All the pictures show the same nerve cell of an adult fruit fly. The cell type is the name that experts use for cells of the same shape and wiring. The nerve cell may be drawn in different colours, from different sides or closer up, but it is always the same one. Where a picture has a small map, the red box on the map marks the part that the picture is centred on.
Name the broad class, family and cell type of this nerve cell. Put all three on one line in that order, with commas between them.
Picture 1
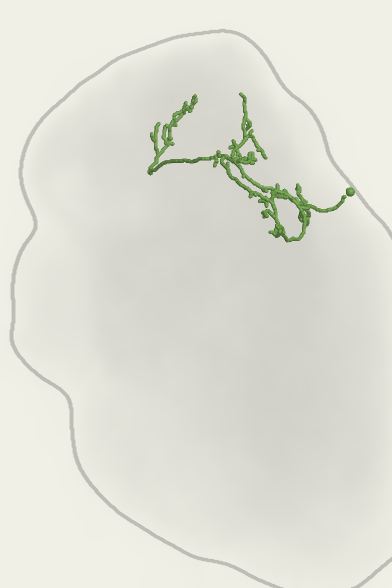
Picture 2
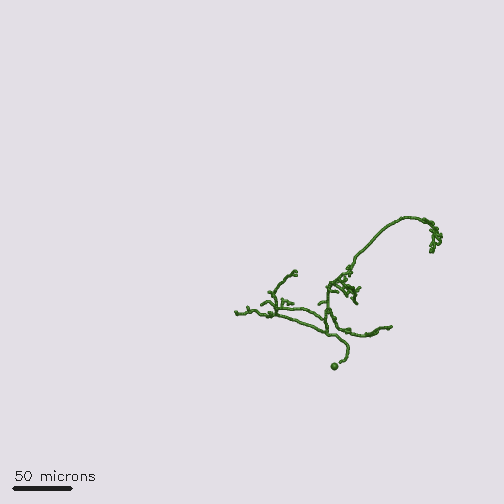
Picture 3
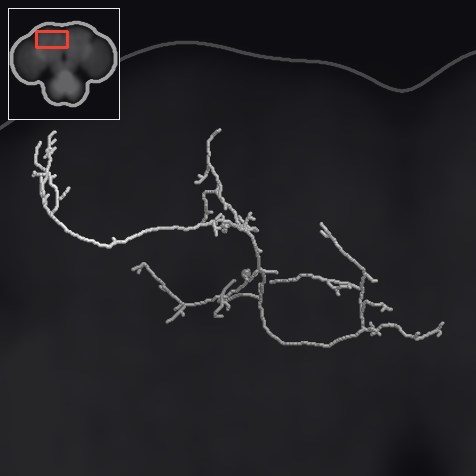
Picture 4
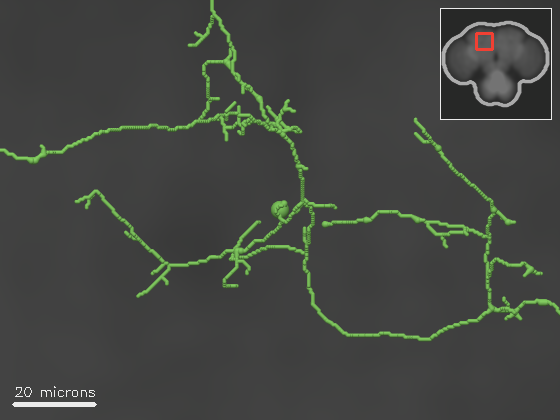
central-brain intrinsic neuron, hemilineage PSp3, CB1876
